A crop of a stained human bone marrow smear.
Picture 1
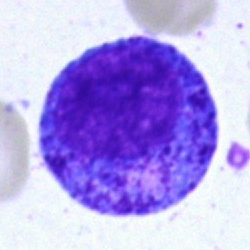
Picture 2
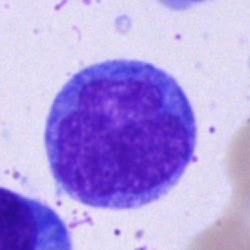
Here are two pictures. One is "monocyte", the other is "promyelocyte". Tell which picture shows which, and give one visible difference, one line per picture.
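Picture 1 is a promyelocyte. Numerous coarse dark purple granules are scattered through the cytoplasm.
Picture 2 is a monocyte. No granules are seen in the cytoplasm.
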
